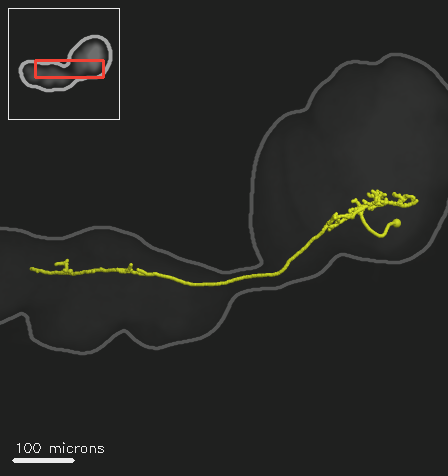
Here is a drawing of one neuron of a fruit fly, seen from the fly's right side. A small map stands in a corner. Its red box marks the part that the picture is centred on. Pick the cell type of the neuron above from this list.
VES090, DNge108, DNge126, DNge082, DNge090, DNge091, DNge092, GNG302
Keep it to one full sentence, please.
This neuron is typed as DNge090.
